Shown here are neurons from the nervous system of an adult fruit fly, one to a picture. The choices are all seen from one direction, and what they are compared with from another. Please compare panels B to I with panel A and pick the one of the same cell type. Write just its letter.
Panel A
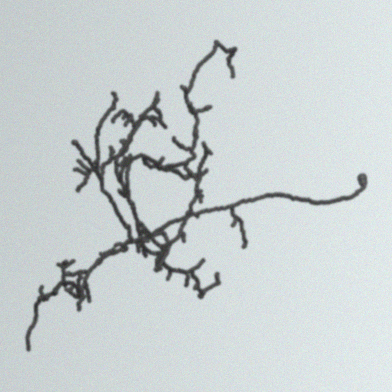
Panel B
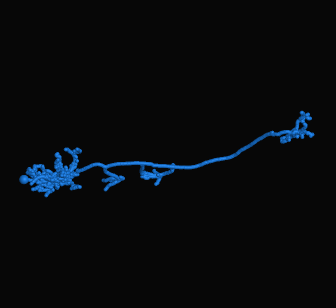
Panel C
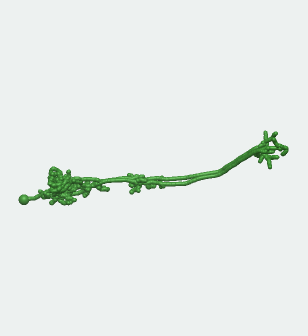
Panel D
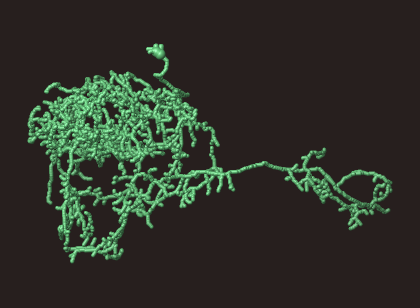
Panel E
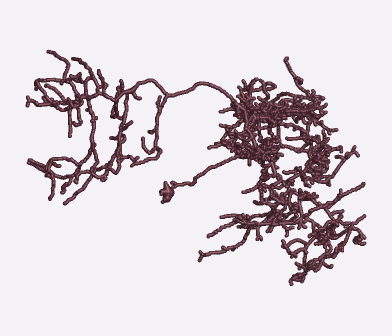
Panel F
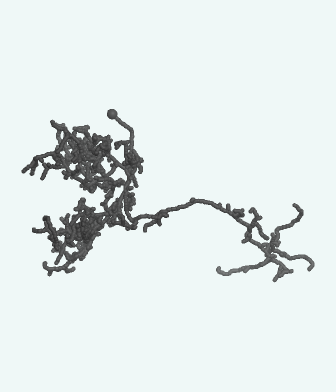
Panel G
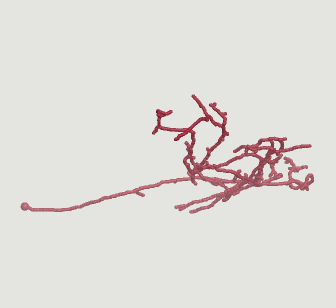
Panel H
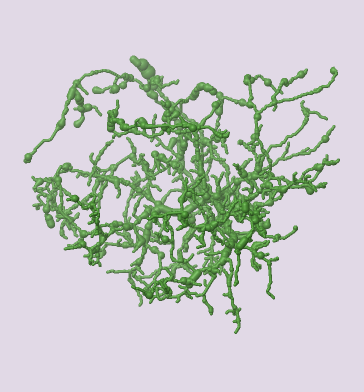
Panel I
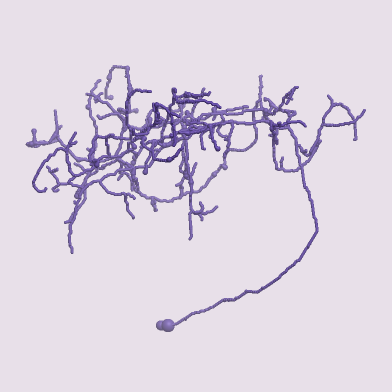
G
